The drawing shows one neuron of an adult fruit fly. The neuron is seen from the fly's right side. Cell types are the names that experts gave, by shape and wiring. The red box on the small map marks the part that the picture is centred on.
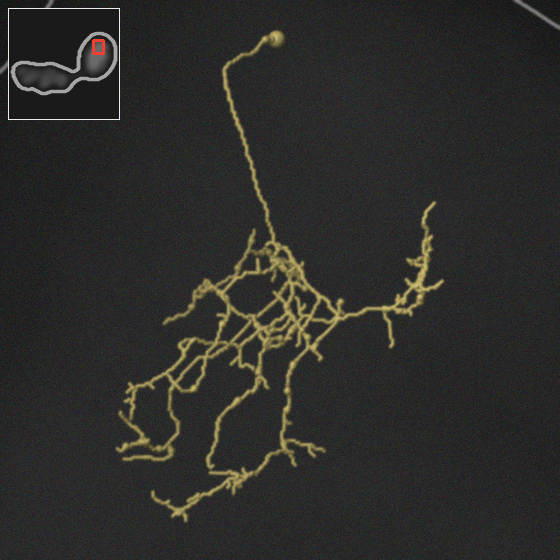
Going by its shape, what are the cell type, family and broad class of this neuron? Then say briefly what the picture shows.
It is of cell type CB2967. The family is hemilineage SMPp&v1_posterior. This is a central-brain intrinsic neuron. The cell body is at the top of the picture. Dozens of branch ends can be seen.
